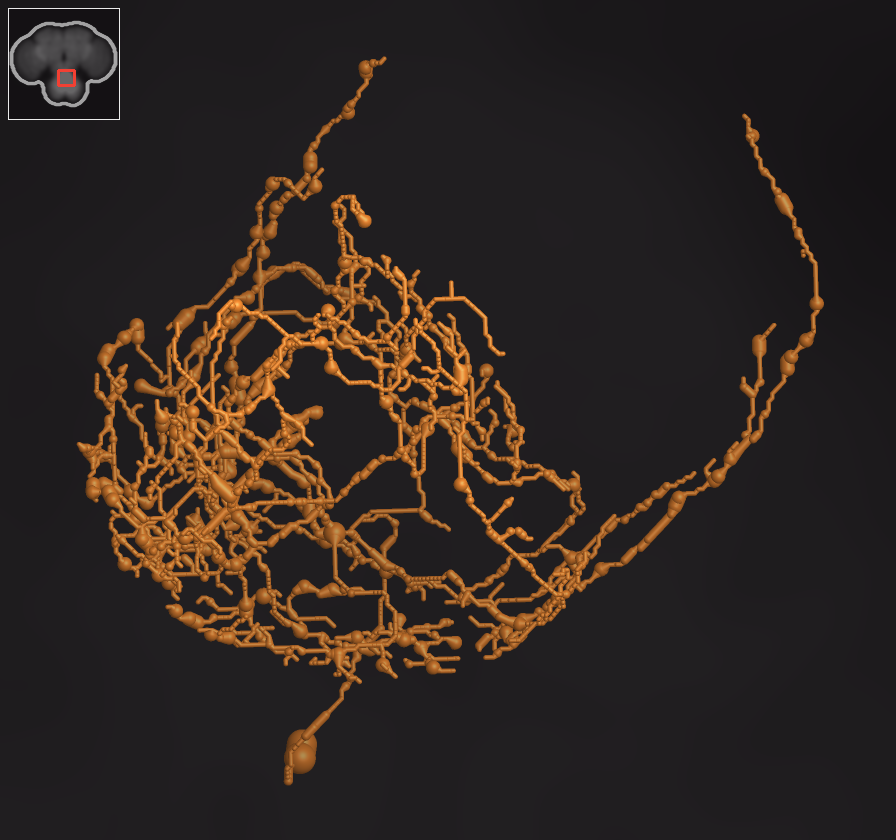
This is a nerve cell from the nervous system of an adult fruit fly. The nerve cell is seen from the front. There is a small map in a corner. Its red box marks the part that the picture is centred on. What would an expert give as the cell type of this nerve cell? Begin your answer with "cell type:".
cell type: INXXX302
